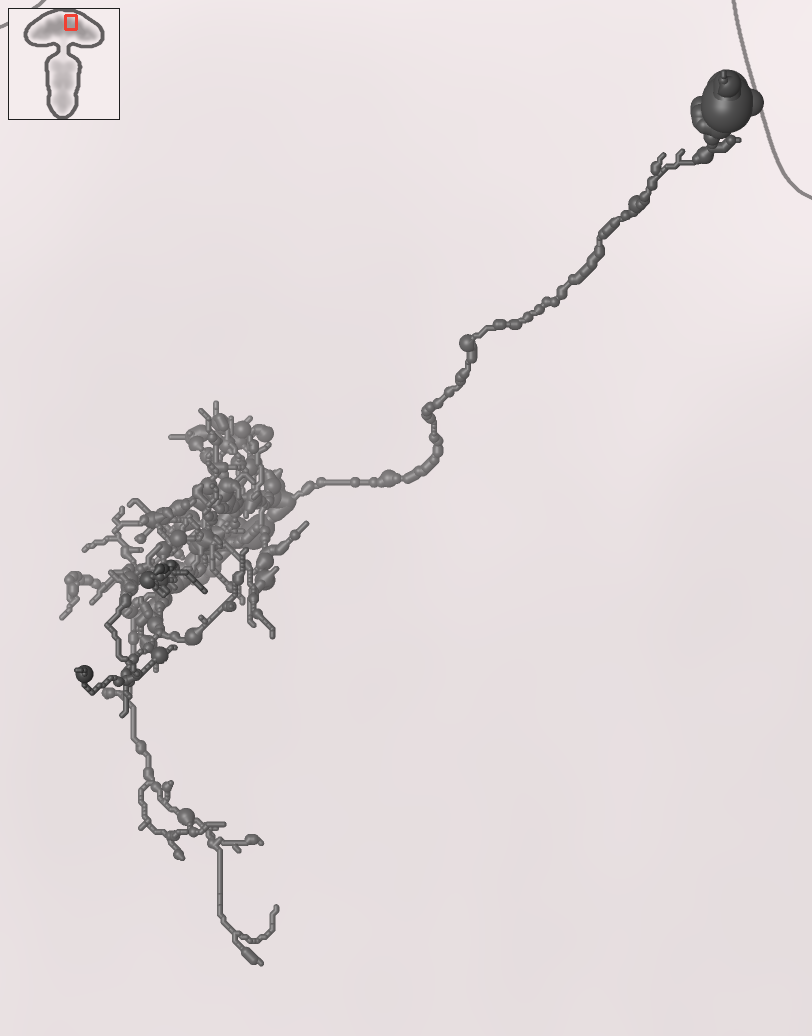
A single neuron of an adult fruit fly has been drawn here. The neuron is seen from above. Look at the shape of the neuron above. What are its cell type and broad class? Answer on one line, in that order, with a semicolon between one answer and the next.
GNG139; central-brain intrinsic neuron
